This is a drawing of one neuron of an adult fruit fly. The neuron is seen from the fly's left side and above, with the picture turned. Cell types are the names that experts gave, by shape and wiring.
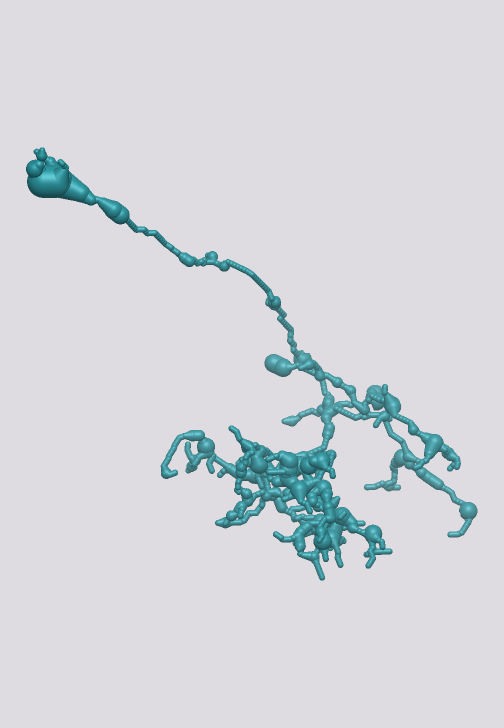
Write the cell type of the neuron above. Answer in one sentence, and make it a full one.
What this neuron is, by cell type, is Dm10.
